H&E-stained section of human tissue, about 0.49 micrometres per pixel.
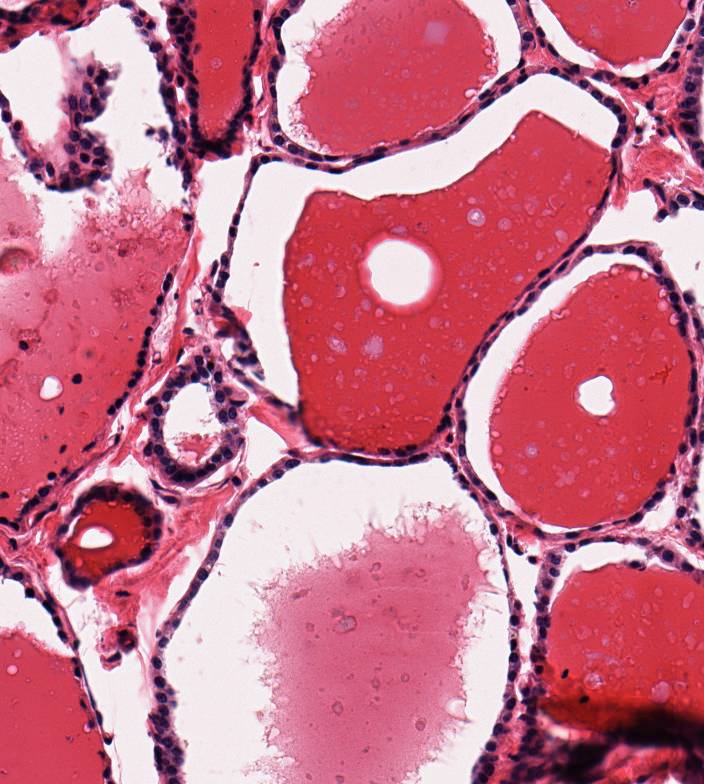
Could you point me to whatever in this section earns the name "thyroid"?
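Across the field I find closed follicles, rounded to irregular and of widely varying size, packed closely together.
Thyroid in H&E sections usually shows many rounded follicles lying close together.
Each follicle is lined by a single layer of flattened to low cuboidal cells, their small, dark, round to oval nuclei set in a row.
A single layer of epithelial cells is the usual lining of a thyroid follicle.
Most follicles are filled with dense, homogeneous, deep red eosinophilic colloid.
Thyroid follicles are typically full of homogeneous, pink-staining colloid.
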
